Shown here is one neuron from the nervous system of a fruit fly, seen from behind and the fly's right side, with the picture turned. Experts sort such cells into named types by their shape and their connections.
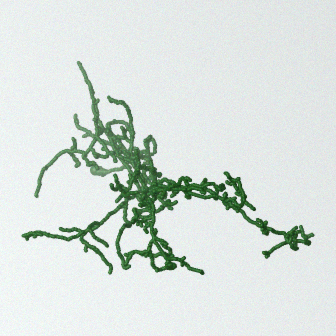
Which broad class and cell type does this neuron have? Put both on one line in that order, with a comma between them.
central-brain intrinsic neuron, PS060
